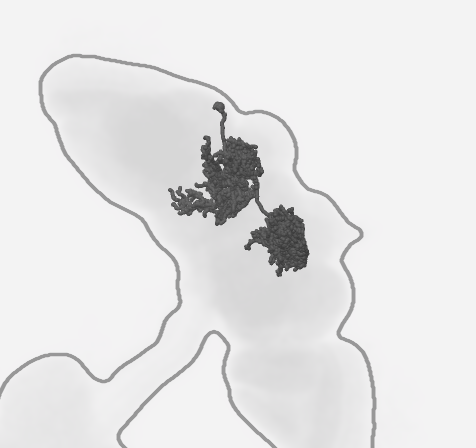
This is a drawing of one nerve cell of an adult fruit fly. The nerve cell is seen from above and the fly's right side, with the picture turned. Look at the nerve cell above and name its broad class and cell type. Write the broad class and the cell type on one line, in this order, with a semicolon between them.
central-brain intrinsic neuron; LAL123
